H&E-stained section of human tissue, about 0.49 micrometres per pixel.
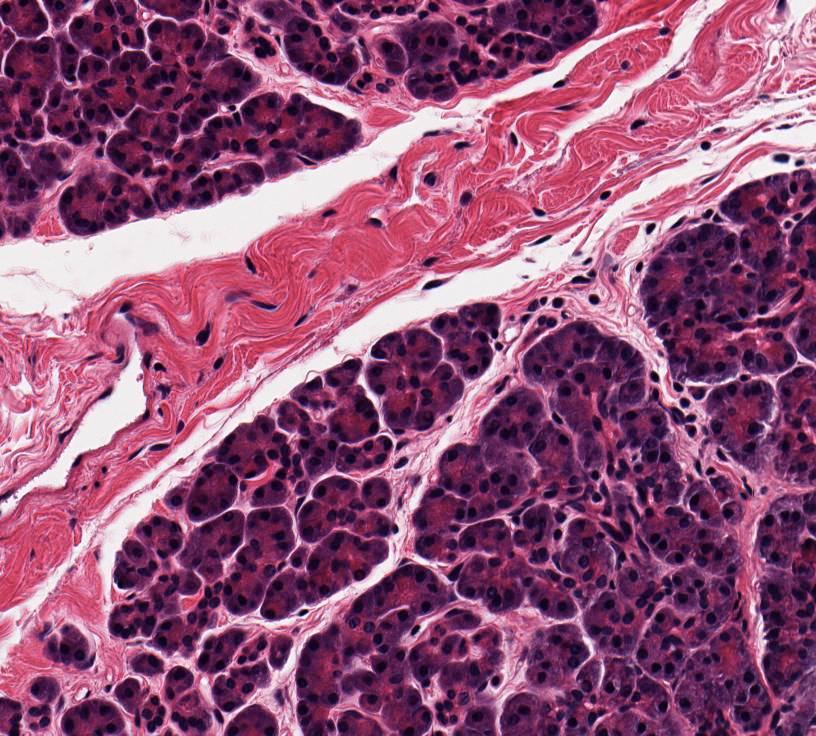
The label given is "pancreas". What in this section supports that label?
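The picture fits the pancreas first in its glandular tissue, which is made of many small rounded acini packed closely together.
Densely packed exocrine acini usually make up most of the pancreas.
The acinar cells have small, round, dark-staining nuclei.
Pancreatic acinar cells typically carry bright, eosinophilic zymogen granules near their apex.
In this field their cytoplasm is dense and purplish-red rather than pale or foamy. A diagonal band of collagen is also present, its bundles wavy and running along the band's length.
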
